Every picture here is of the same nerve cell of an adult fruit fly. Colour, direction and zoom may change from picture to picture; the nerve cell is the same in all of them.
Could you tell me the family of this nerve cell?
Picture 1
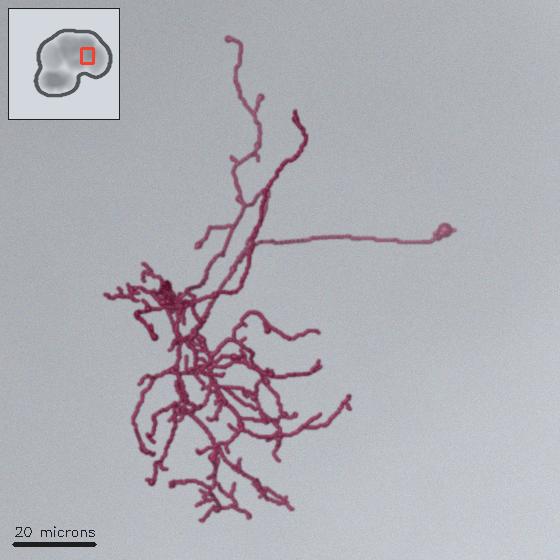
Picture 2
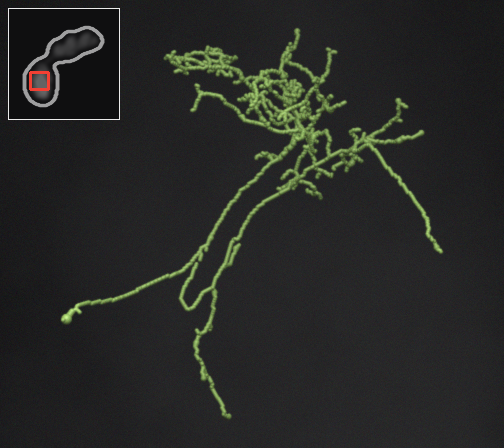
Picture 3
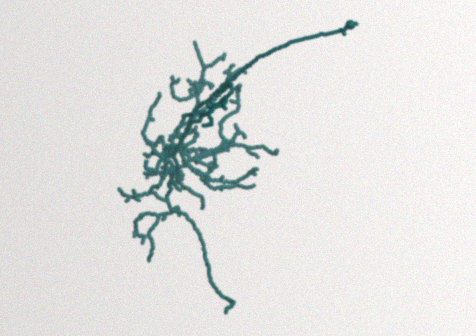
hemilineage LALa1_posterior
